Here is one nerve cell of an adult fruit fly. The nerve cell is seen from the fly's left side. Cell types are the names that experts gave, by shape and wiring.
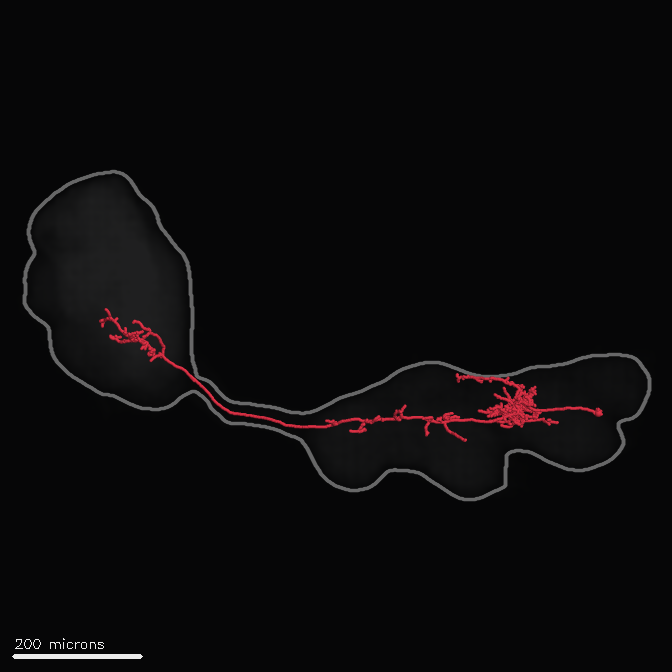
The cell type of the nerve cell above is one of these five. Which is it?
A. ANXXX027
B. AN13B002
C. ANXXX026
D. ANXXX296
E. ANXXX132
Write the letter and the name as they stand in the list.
E. ANXXX132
